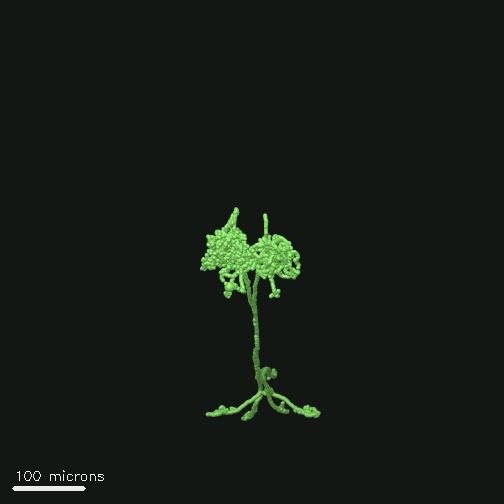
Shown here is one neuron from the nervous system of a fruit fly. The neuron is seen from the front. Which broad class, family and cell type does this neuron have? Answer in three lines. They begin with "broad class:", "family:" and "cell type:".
broad class: descending neuron
family: DNg
cell type: DNg103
